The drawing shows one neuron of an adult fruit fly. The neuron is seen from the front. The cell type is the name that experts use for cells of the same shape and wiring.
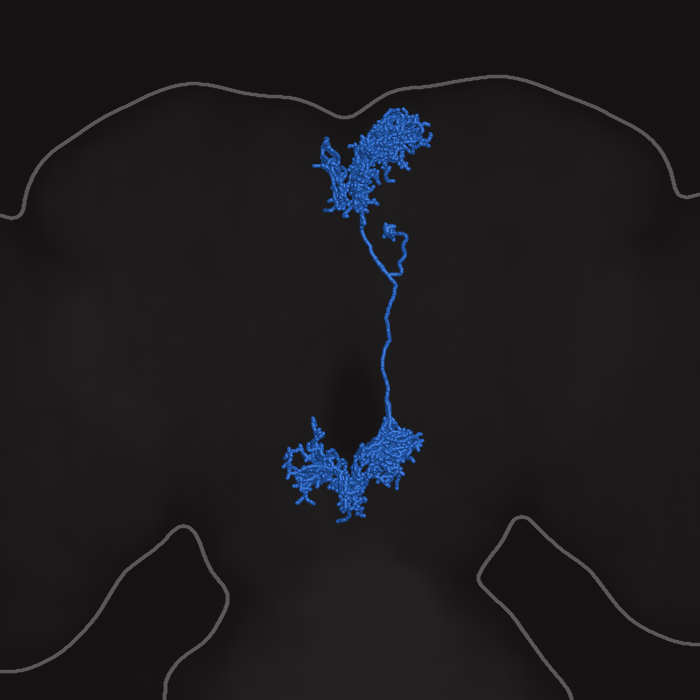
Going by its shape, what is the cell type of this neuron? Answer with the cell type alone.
SMP545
